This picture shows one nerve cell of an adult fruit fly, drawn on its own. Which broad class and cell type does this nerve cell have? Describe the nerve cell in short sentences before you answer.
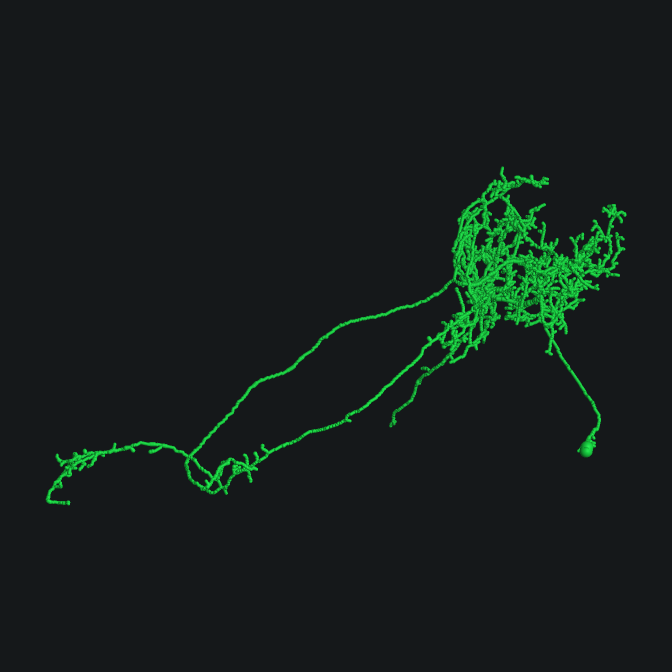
The picture shows dozens of branch ends. In this view it is wider than it is tall. It is a central-brain intrinsic neuron. The cell type is AVLP575.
